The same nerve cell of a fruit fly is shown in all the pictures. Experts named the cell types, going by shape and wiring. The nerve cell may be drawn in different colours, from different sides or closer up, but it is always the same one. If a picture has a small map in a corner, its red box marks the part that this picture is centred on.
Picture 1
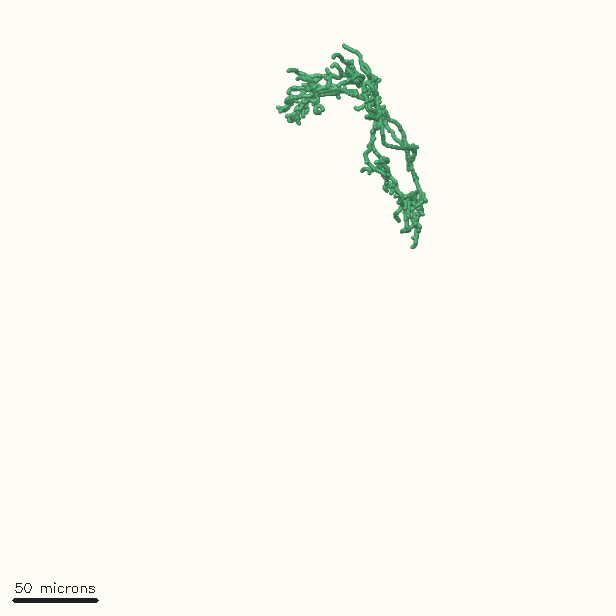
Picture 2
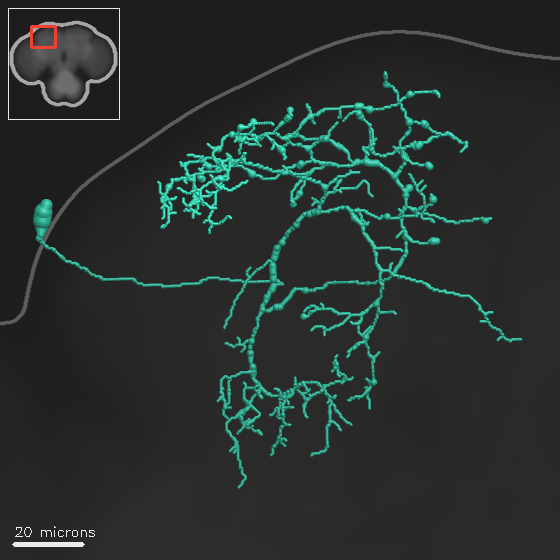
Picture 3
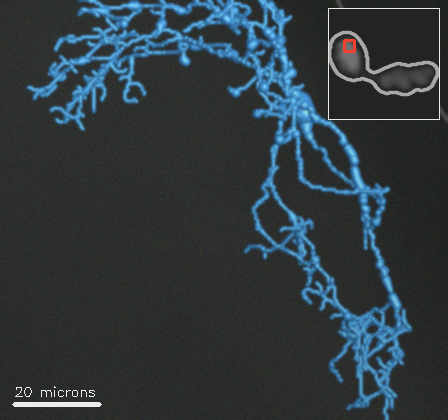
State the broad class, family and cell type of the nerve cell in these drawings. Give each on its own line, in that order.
central-brain intrinsic neuron
hemilineage SLPpl2
CB3479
